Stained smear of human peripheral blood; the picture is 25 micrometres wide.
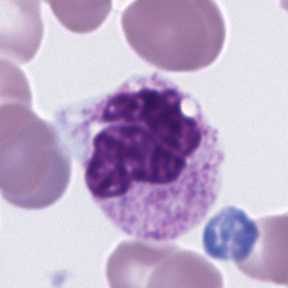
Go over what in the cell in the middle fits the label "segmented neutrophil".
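What fits the segmented neutrophil first is the cytoplasm, which is filled with fine pink-violet granules.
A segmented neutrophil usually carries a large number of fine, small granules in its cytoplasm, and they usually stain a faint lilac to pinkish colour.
The nucleus goes with the name as well, being irregular, with deep folds dividing it into several lobes.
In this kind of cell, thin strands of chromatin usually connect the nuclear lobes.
The nucleus measures about 11 by 9 micrometres. It sits in the upper part of the cell, leaving a wider band of cytoplasm below. A single small clear round vacuole lies at its upper right edge.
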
